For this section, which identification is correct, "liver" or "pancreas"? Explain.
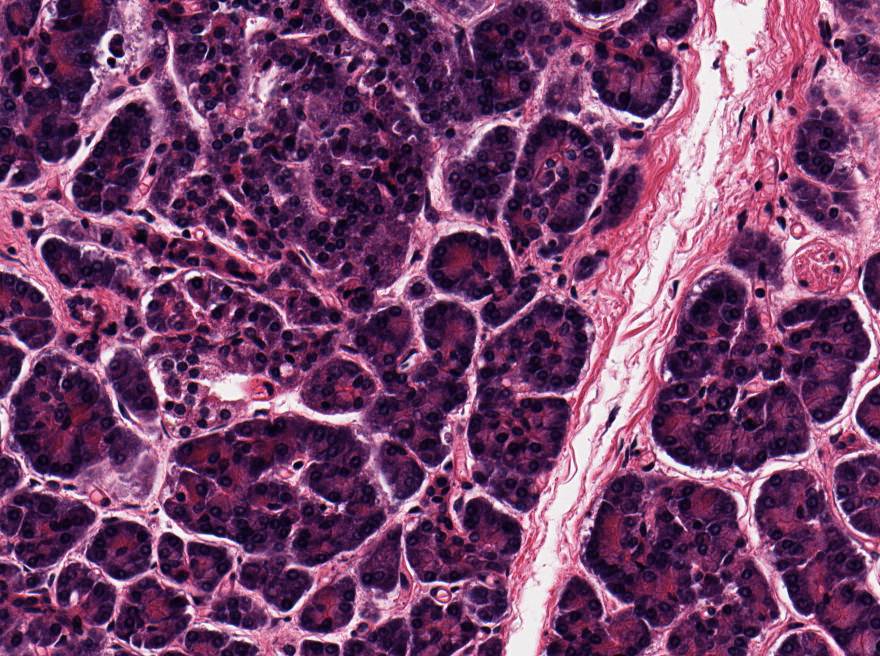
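This is pancreas. Most of the field is closely packed rounded epithelial clusters, separated only by thin strands of stroma.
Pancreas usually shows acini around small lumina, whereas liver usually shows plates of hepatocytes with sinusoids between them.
The cluster cells have deep purple cytoplasm, paler pink towards each cluster's centre.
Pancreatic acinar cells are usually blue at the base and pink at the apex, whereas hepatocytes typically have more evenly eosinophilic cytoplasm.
Round, dark nuclei lie mostly at the clusters' outer edges.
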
